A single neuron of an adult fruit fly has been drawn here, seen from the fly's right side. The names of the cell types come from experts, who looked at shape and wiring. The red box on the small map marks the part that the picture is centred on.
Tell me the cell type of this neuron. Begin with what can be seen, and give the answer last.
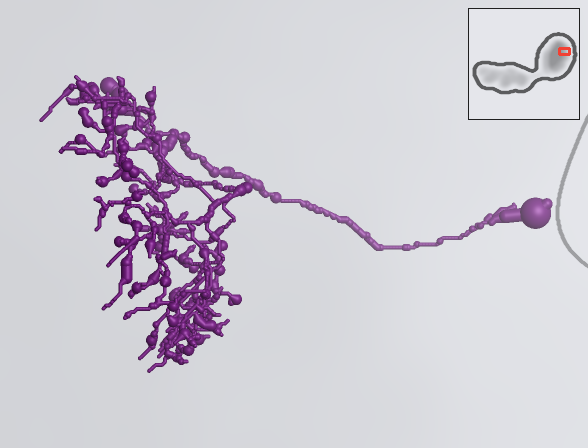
The cell body is on the right of the picture. Dozens of branch ends can be seen. It is a central-brain intrinsic neuron. The cell type is ER2_a.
